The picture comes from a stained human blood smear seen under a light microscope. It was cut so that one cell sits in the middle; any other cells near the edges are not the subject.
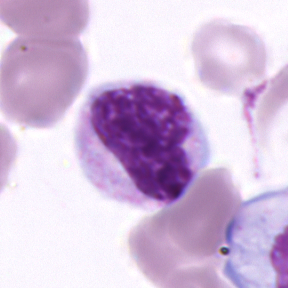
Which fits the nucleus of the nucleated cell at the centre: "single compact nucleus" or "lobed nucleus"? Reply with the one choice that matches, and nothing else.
Single compact nucleus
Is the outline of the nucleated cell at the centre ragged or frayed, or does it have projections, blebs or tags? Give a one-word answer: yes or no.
No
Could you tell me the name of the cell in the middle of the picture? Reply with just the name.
band neutrophil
